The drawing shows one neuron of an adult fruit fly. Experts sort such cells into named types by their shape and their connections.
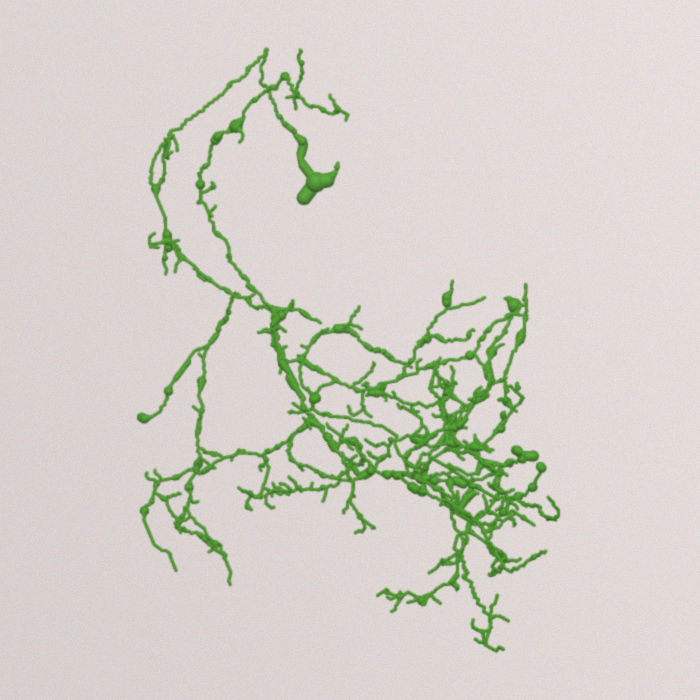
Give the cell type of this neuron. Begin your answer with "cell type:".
cell type: IN20A.22A017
